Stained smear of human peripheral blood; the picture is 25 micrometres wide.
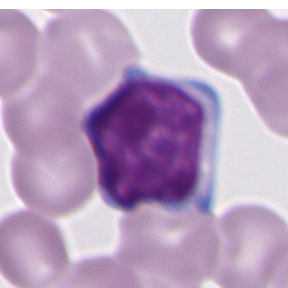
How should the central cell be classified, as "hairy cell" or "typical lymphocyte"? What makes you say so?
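Verdict: typical lymphocyte. Point one, and the deciding one, is the amount of cytoplasm, which forms only a thin rim around the nucleus.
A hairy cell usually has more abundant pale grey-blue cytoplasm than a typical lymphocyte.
Point two, the nucleus, is a single unlobed mass about 11 micrometres across. Point three: the cytoplasm is pale blue, and its rim is widest on the right side of the cell.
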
